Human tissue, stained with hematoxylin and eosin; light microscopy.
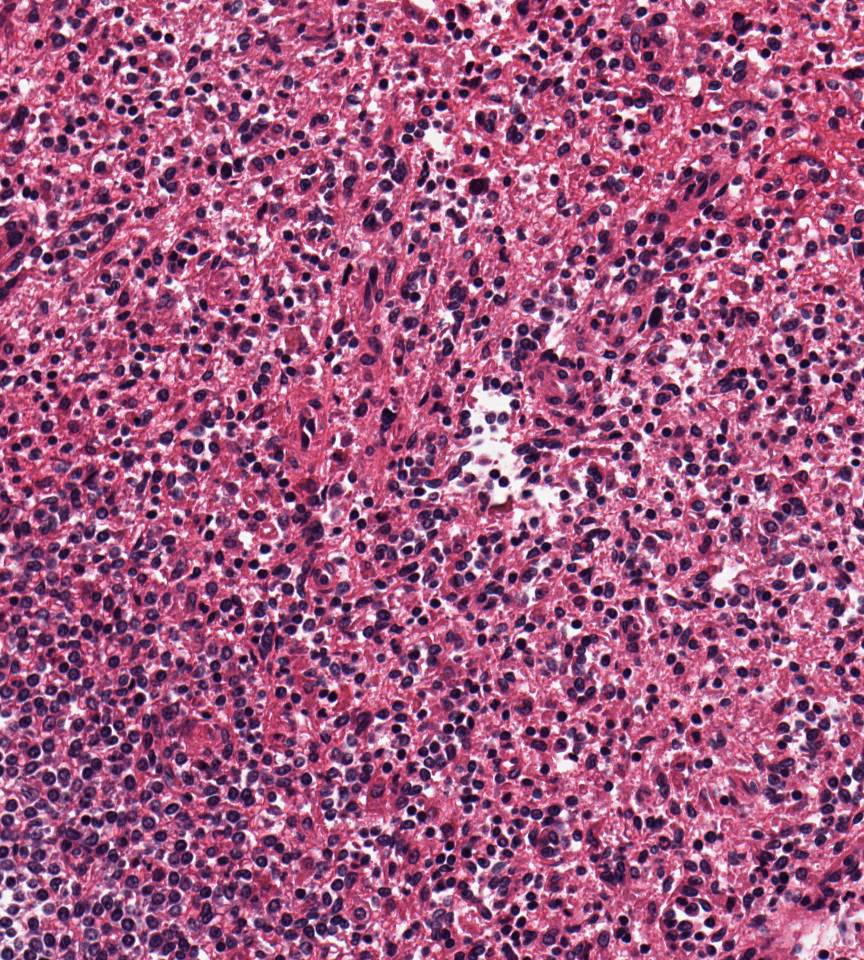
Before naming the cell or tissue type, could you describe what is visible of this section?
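A diffuse, densely cellular sheet, no glands, tubules or epithelium. Mostly small round cells like lymphocytes, dark, round, evenly stained nuclei, scant cytoplasm. Elongated spindle nuclei streak obliquely through the upper centre. Lower left is more crowded with dark nuclei than the pinker upper right. It's spleen.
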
